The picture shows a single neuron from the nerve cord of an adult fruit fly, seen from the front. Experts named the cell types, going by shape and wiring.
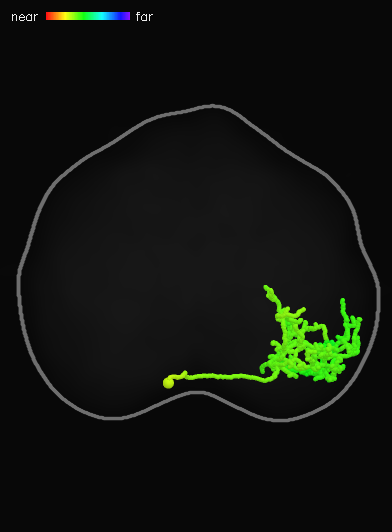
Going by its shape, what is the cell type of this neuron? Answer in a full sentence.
The cell type is IN14A034.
